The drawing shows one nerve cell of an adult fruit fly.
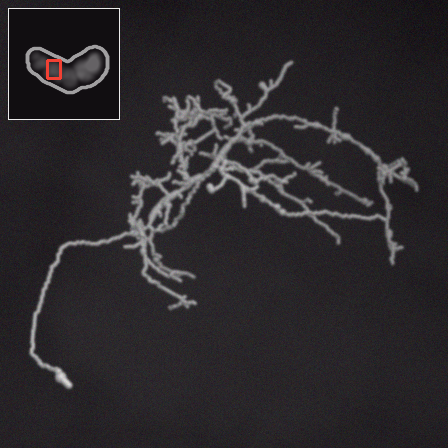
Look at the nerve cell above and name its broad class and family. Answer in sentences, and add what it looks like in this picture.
This is a nerve-cord intrinsic neuron. Its family is hemilineage 04B. Its cell body lies at the lower left of the picture. Dozens of branch ends can be seen.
